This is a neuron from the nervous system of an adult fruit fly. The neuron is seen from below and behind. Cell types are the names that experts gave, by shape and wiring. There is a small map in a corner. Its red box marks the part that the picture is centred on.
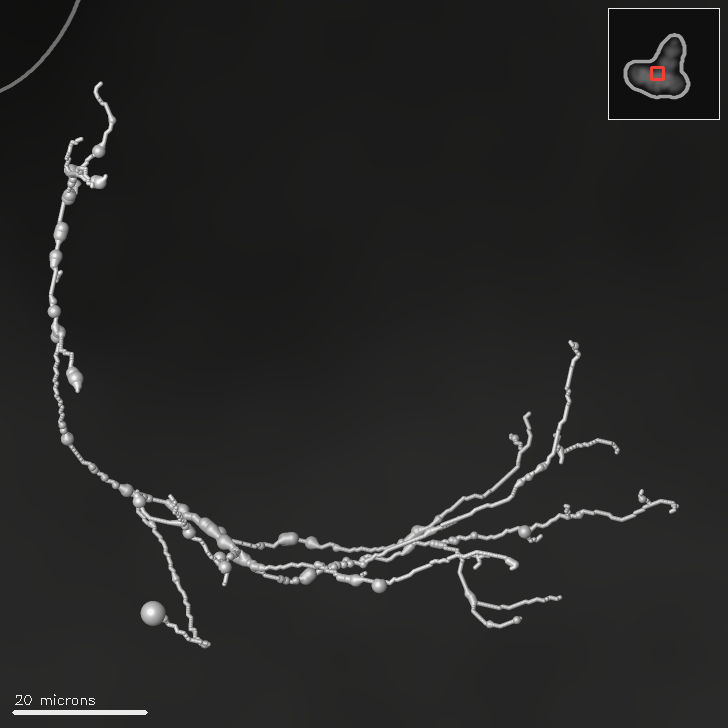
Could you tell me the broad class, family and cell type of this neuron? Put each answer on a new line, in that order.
nerve-cord intrinsic neuron
hemilineage 13A
IN13A071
